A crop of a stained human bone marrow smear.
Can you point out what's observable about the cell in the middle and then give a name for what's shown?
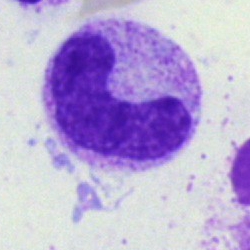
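Beginning with the nucleus: it is bent into a C shape, its open side facing the upper right. Next, the chromatin: dense and coarsely clumped. Then the cytoplasm: pale pink-lilac, with fine pink-violet granules scattered throughout. Last, the name: band neutrophil.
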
